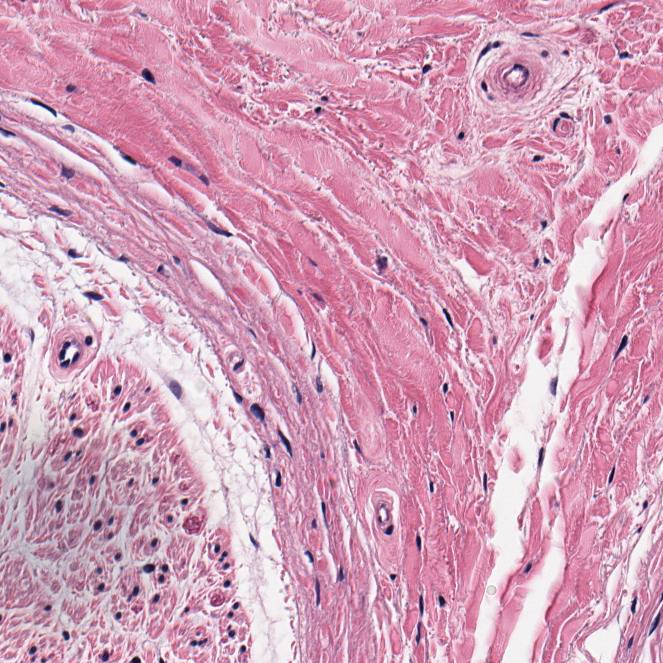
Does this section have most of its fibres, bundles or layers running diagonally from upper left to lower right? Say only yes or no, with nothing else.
Yes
